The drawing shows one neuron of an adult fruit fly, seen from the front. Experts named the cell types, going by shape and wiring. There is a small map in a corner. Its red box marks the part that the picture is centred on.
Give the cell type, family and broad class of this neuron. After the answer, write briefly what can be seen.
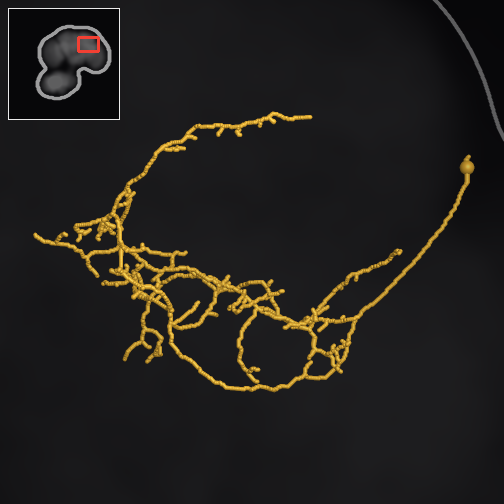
Its cell type is PLP188. Its family is hemilineage VPNp1_medial. Its broad class is central-brain intrinsic neuron. Dozens of branch ends can be seen. As drawn here it is wider than it is tall.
